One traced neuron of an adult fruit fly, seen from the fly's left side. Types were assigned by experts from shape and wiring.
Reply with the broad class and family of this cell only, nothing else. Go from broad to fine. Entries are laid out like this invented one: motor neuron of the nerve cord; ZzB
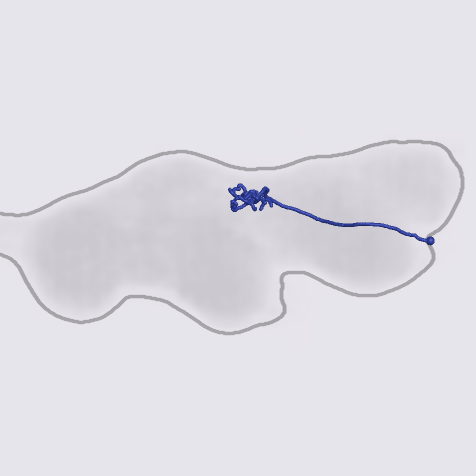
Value: nerve-cord intrinsic neuron; hemilineage 06A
